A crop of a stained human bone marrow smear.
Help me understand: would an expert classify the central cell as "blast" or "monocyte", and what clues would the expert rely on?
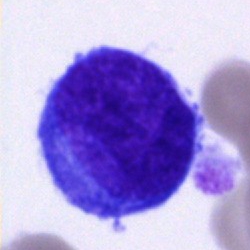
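Blast. Outline round, close to a circle. No distinct granules in the cytoplasm. Small bumps project from the cell edge, most visibly at the lower and right margins. A small pinkish-purple granular fragment touches the right edge.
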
